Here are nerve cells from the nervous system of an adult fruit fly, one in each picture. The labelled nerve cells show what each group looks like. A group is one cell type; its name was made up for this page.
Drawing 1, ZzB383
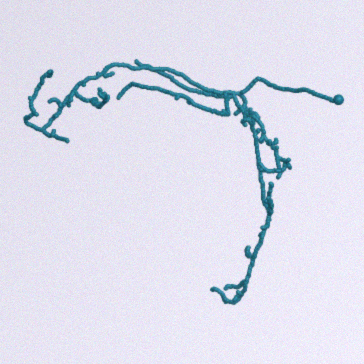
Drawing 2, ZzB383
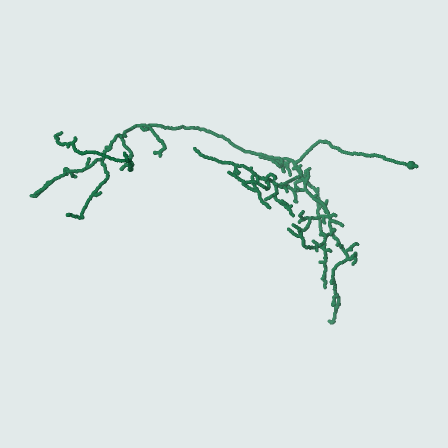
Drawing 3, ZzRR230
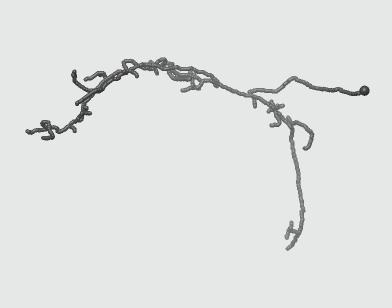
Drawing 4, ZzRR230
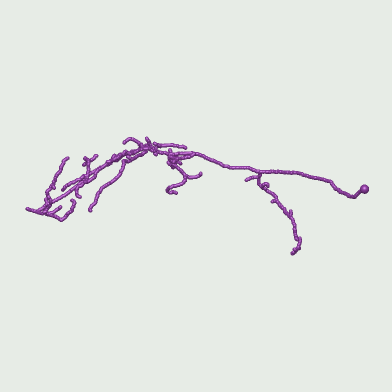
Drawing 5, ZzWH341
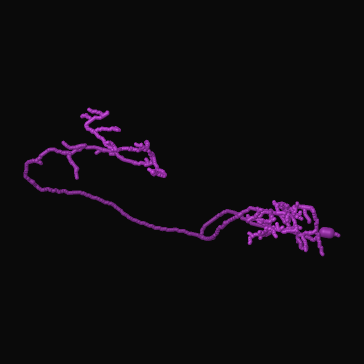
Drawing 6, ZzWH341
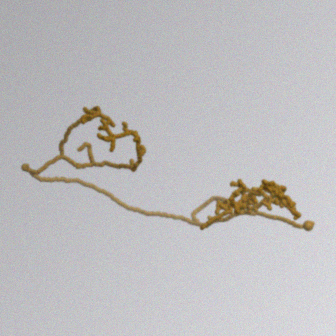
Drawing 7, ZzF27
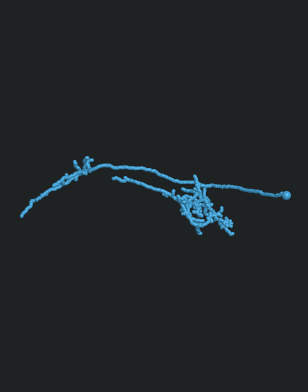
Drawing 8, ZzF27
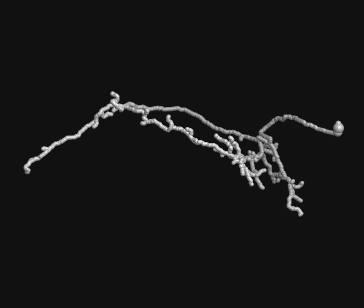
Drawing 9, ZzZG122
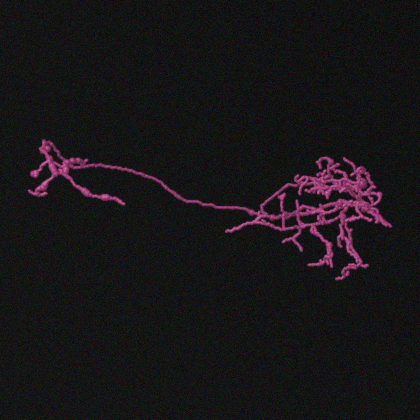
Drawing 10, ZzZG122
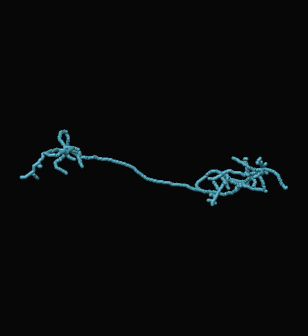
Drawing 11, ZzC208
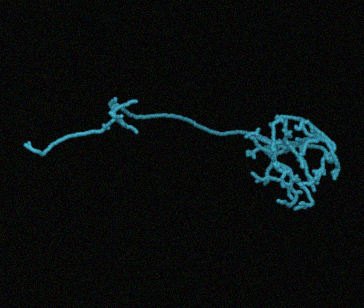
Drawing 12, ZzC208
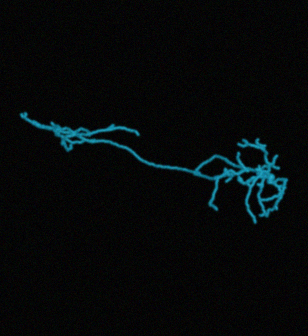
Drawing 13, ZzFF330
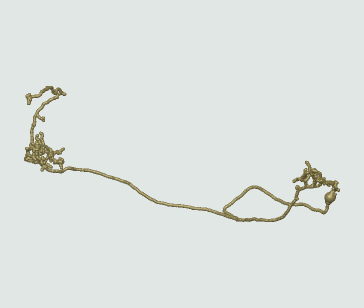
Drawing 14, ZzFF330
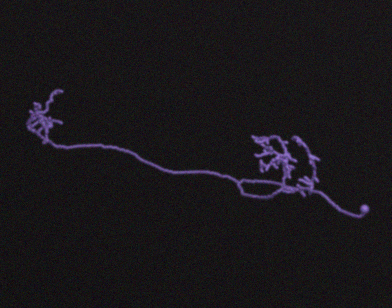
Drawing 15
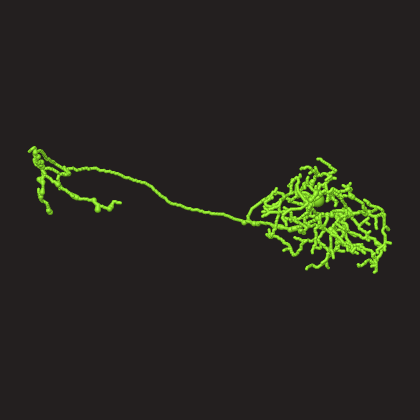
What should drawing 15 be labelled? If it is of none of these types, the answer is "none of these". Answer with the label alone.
ZzZG122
